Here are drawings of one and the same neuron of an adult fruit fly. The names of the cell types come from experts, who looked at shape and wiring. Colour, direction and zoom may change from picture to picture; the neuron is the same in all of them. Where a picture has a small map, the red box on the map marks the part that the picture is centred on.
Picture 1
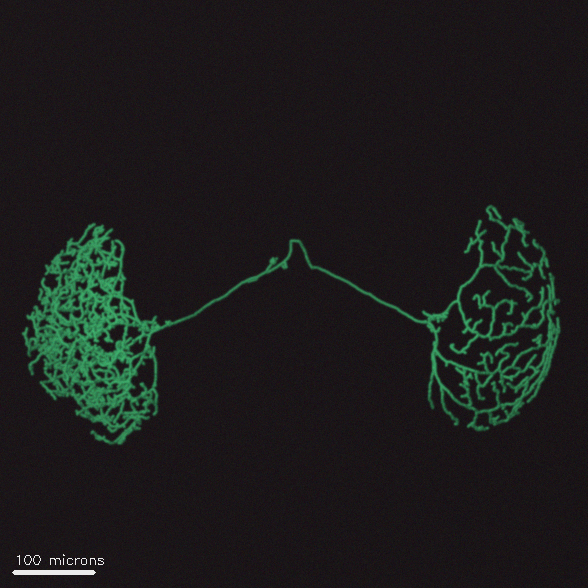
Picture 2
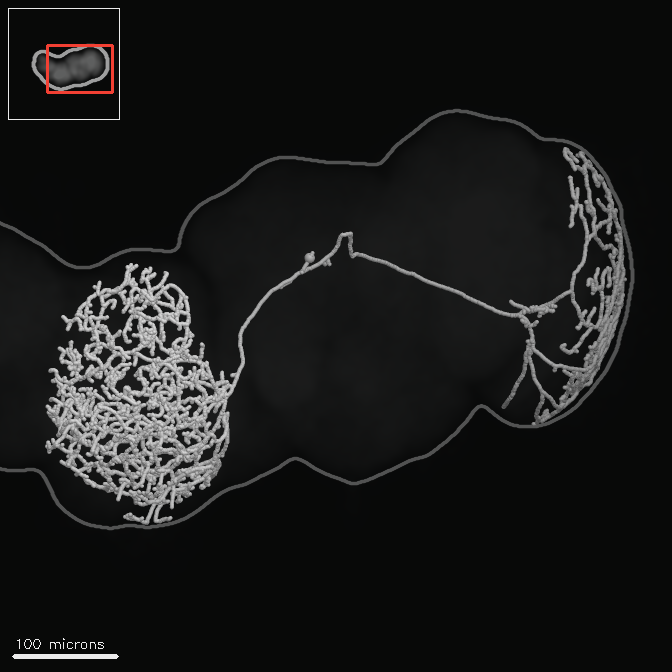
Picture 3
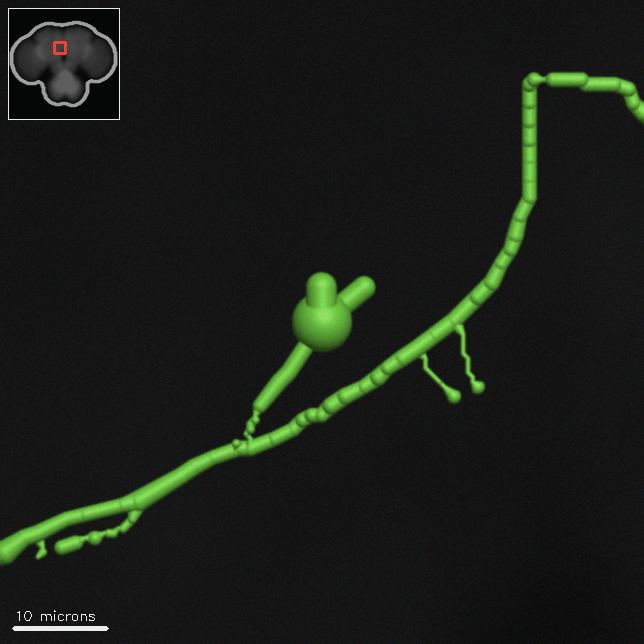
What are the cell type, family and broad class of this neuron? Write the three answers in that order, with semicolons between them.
MeVPMe12; MeVPMe; optic-lobe intrinsic neuron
